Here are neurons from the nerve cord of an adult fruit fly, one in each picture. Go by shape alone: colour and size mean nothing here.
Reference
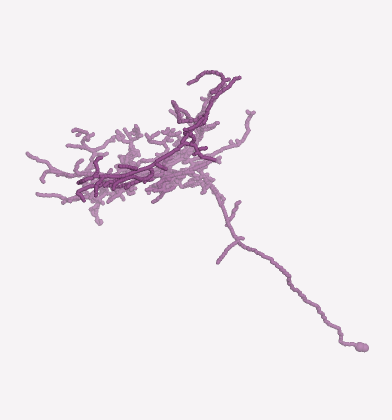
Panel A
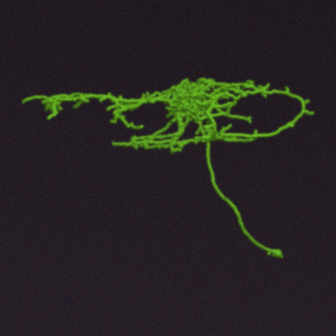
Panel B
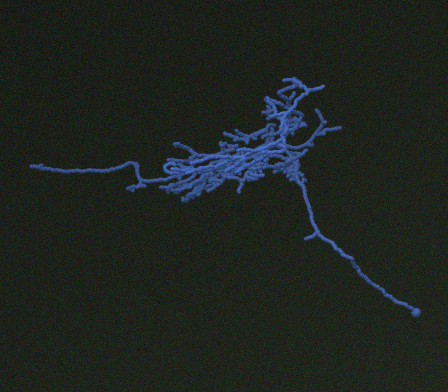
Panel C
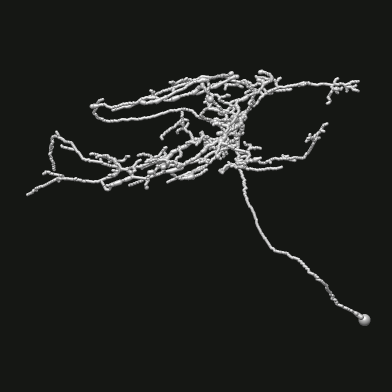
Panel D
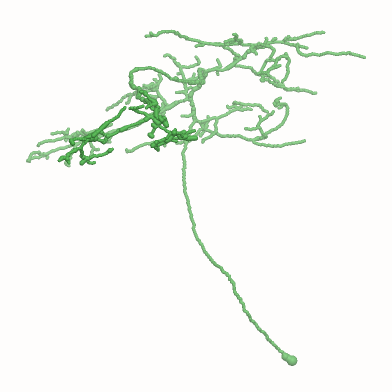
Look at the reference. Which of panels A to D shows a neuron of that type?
Panel B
